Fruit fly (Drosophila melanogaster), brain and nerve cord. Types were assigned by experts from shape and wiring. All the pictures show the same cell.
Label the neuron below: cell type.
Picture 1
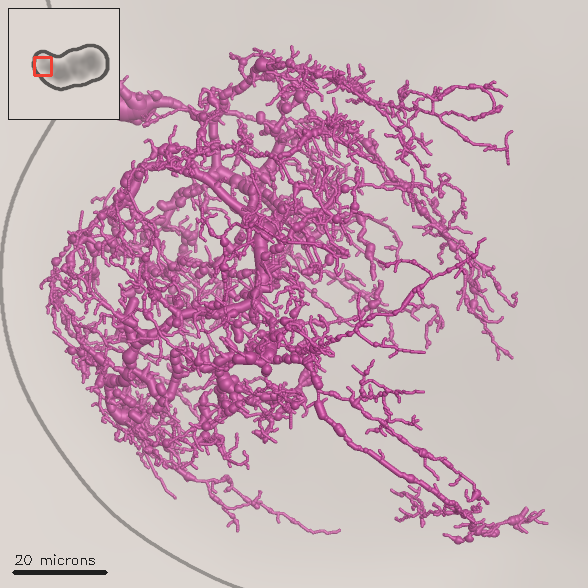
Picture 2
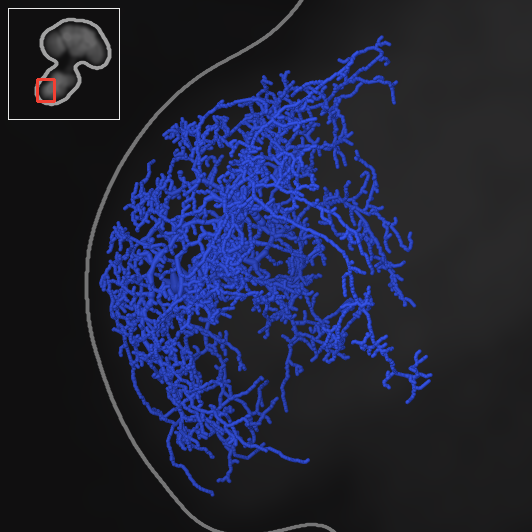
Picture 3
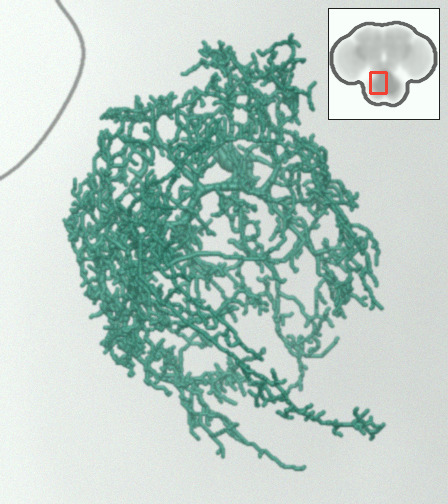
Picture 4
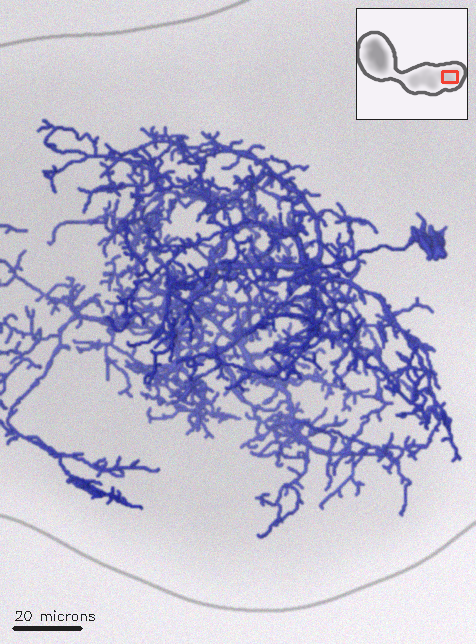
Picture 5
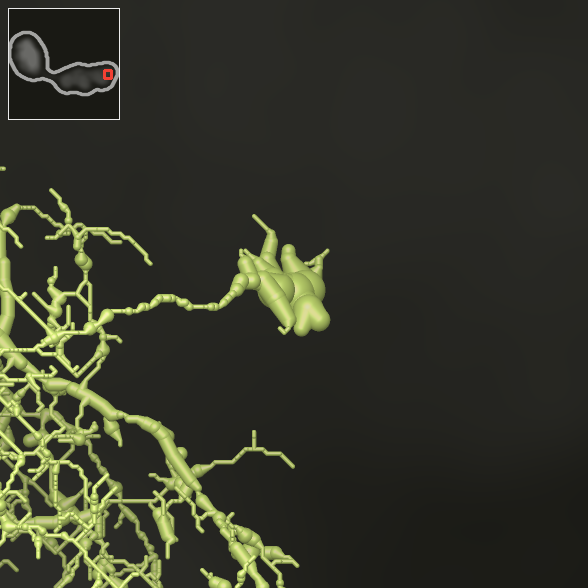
IN21A004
